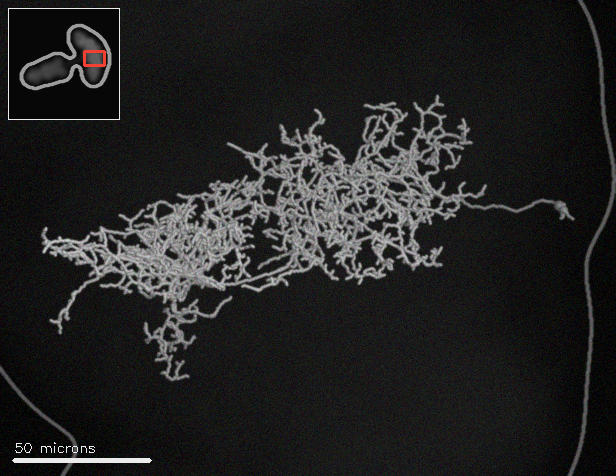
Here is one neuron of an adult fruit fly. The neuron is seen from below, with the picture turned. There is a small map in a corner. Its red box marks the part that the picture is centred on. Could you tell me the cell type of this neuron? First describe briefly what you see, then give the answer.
It lies in the brain. Its cell body lies on the right of the picture. From left to right in the picture it spans about 200 microns. This is a central-brain intrinsic neuron. The cell type is LAL018.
